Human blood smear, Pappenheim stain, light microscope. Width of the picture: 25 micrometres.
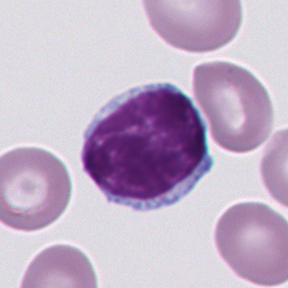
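Typical lymphocyte, the central cell of this stained peripheral blood smear. Working through it in order: the outline is roughly round, and the nucleus is round to oval, with neither indentation nor lobes. Next, the cytoplasm makes a narrow pale blue rim around the nucleus, and finally, no vacuoles are seen within it.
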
